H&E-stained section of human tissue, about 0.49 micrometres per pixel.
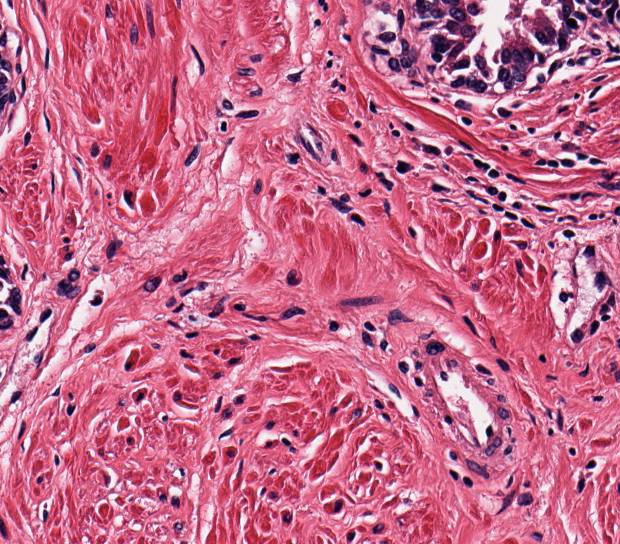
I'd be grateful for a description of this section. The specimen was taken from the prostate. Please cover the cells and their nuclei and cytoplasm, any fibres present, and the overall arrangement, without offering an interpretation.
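Pink stroma made of bundles of fibres interlacing in different directions occupies most of the field. On the right side, small narrow glandular spaces, each lined by a single layer of cells, lie among the muscle bundles. The nuclei scattered through the stroma are mostly small, dark and elongated. Fat cells are absent throughout the field.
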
